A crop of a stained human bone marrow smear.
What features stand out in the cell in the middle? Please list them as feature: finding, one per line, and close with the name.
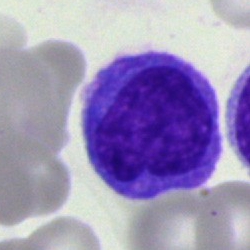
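Nucleus: fills most of the cell
Cytoplasm: a thin blue rim around the nucleus
Vacuoles: none in the cytoplasm
Right edge: part of another purple-stained cell, cut off
Name: monocyte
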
